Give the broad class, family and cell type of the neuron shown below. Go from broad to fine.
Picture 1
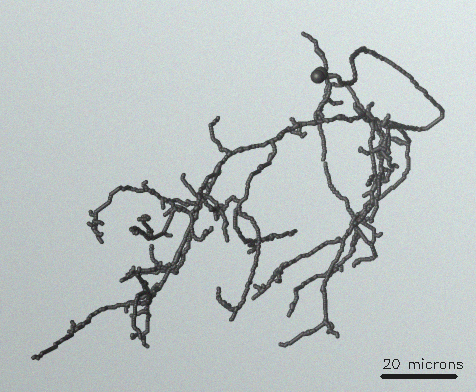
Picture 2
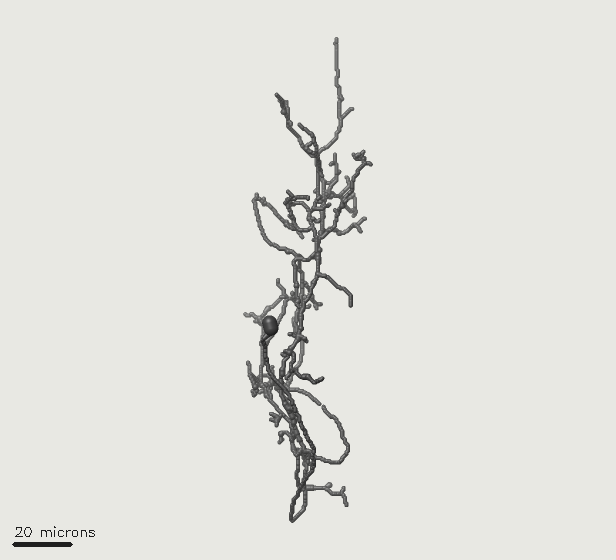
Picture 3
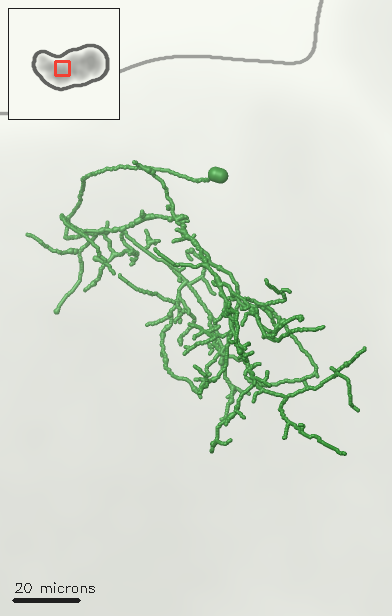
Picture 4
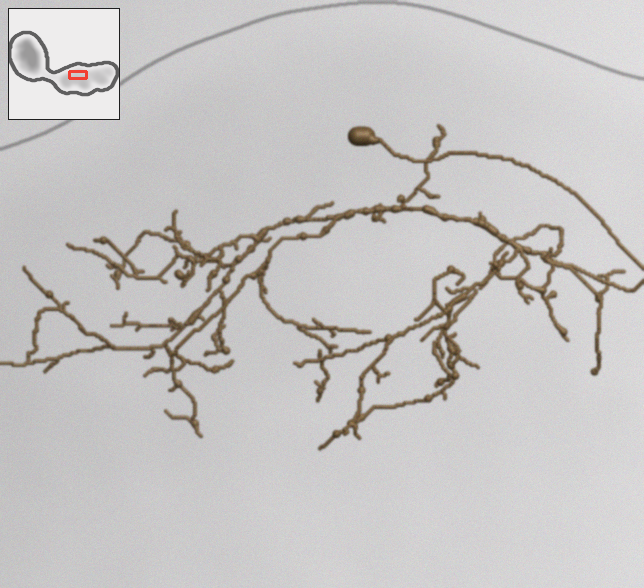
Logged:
nerve-cord intrinsic neuron; hemilineage 11B; IN11B019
